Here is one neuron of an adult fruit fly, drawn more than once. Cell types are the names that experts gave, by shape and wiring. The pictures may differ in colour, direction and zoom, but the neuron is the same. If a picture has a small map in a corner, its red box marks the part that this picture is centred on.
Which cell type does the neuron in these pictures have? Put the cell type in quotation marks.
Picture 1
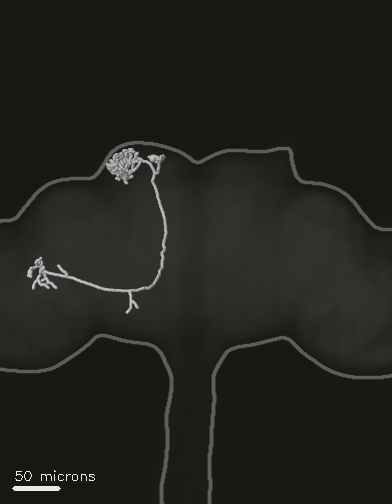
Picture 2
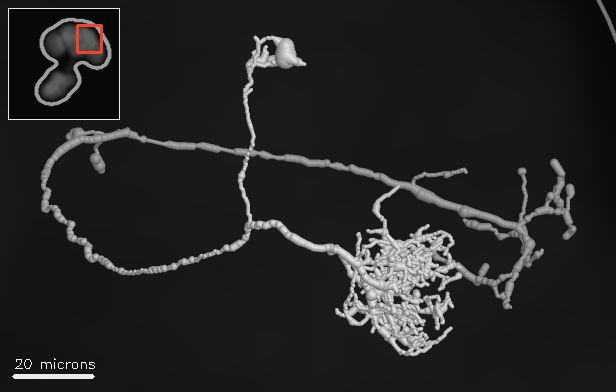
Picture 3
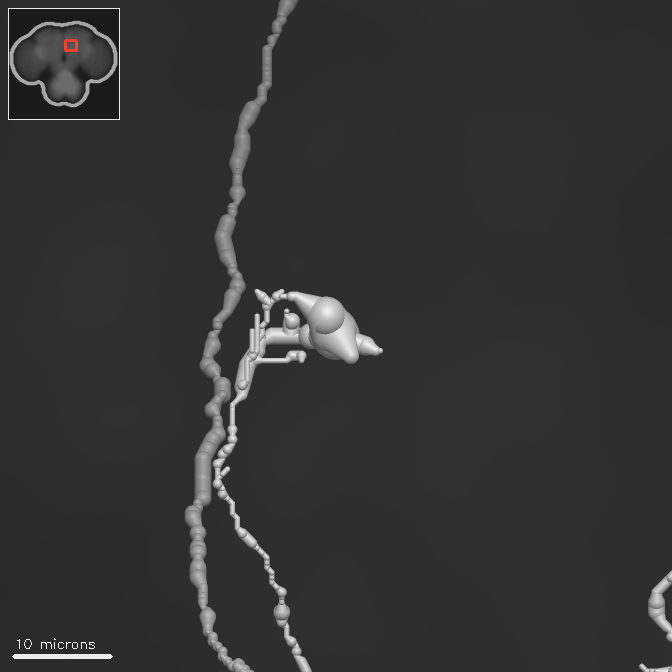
"VA1v_adPN"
